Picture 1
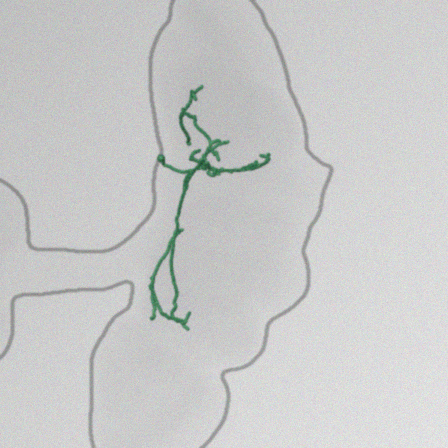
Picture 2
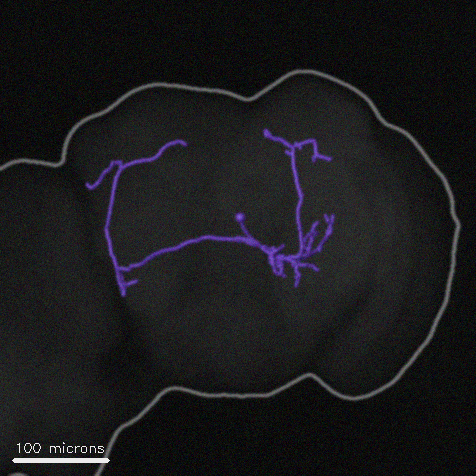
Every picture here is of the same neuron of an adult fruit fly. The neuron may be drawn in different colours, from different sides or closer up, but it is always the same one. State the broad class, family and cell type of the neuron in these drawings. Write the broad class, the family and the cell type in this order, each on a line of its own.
central-brain intrinsic neuron
hemilineage DM6_ventral
WED168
